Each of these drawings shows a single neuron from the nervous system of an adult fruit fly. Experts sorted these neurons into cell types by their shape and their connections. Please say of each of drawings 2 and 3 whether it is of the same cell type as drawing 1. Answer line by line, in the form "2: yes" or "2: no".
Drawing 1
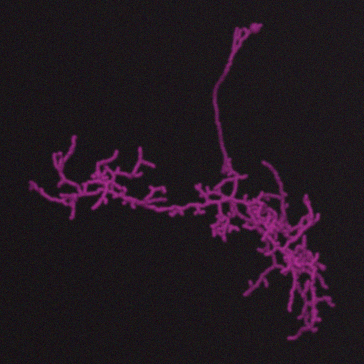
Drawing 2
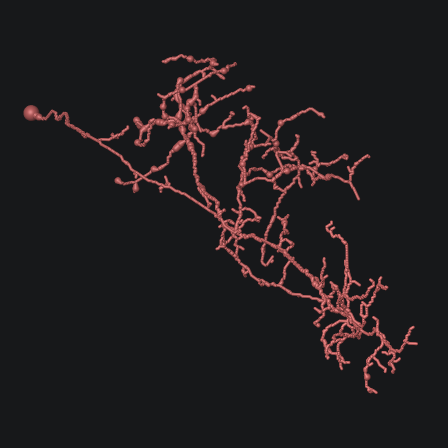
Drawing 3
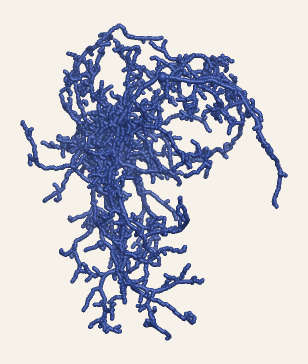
2: no
3: no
